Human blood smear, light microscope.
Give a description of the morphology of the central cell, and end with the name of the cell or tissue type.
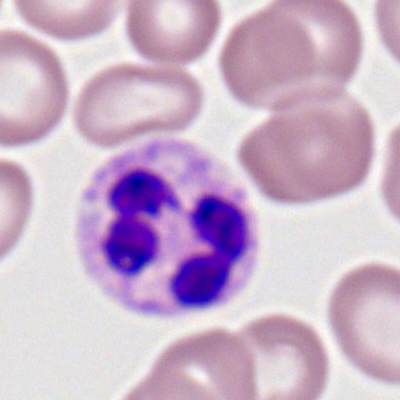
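Description: the cell has a round, smooth outline. Its nucleus is divided into four separate lobes. The cytoplasm contains scattered fine lilac granules and shows no vacuoles. Name: segmented neutrophil.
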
